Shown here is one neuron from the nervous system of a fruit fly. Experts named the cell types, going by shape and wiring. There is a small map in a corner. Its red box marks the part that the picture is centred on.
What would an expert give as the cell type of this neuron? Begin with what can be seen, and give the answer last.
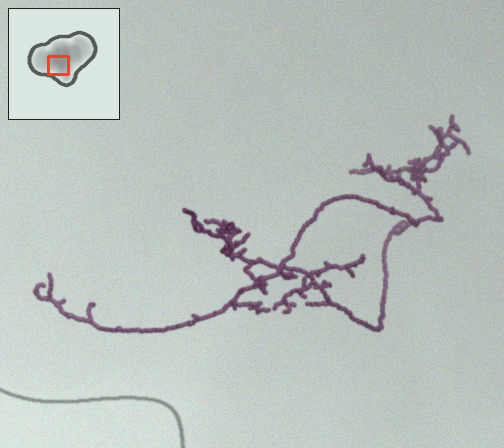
Its cell body lies on the right of the picture. Dozens of branch ends can be seen. Its broad class is central-brain intrinsic neuron. The cell type is CB3768.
